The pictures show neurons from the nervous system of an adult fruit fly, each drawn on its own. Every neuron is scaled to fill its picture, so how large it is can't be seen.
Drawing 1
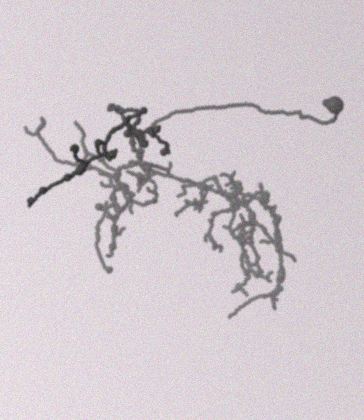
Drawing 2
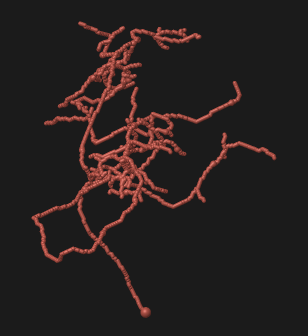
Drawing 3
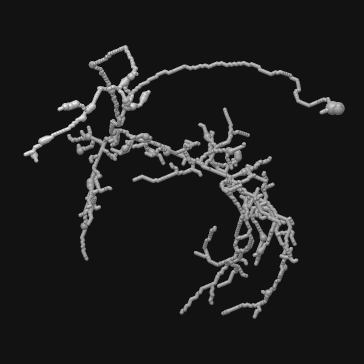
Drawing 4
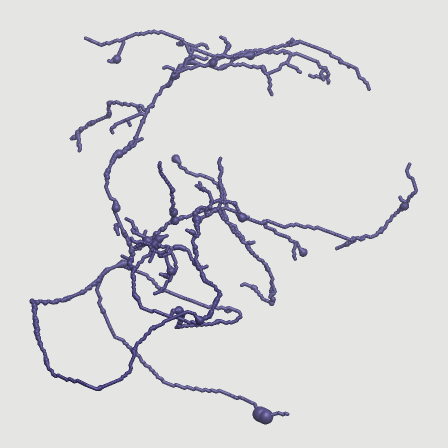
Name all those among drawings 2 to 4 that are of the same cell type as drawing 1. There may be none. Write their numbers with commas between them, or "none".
3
